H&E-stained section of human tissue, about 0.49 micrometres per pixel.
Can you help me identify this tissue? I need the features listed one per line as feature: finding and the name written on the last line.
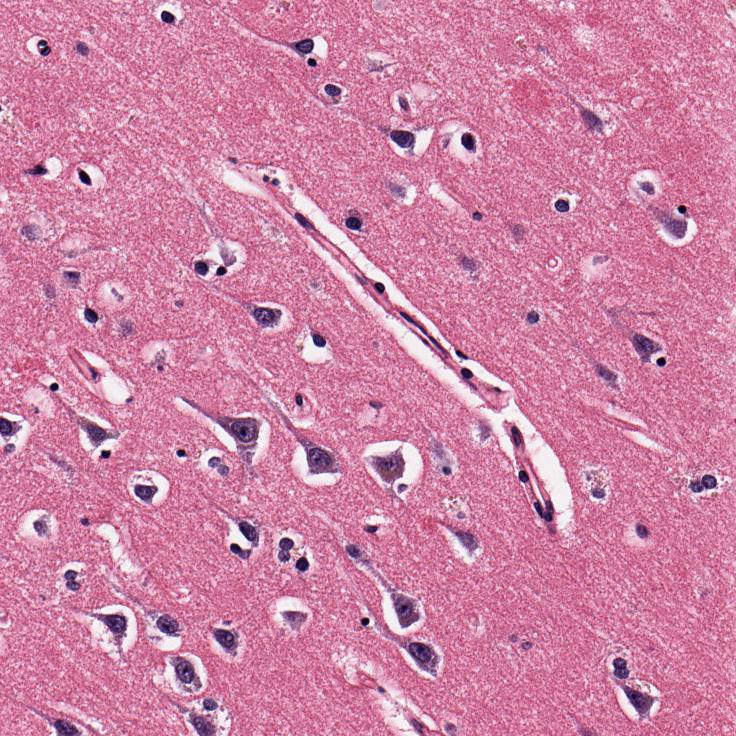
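Neurons: many pyramidal; triangular bodies, one tapering process each
Small nuclei: dark, round, little visible cytoplasm, scattered; some against neuron bodies
Vessel: thin-walled, elongated wall nuclei, crossing centre upper left to lower right
Halos: clear, around most neuron bodies and vessel; consistent with shrinkage artefact
Tissue: cerebral cortex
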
